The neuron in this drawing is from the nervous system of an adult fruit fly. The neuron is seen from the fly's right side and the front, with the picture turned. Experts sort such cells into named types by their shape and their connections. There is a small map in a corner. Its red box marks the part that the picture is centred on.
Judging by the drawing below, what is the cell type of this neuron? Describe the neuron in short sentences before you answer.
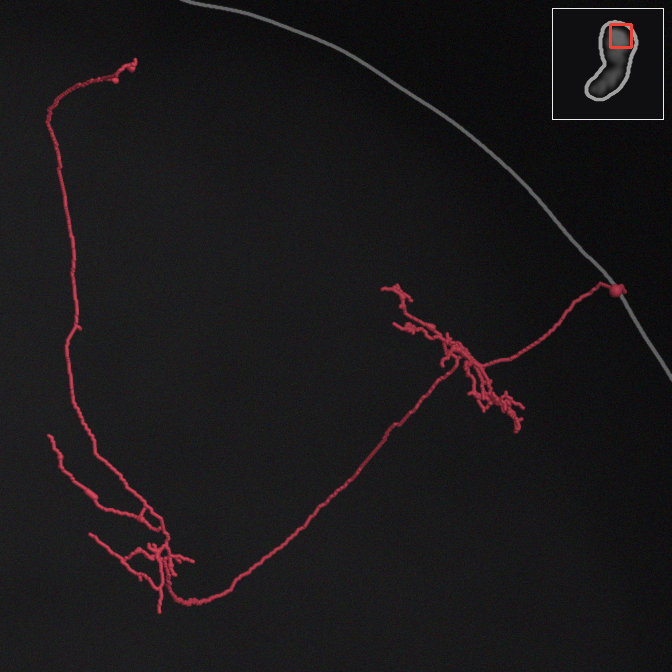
The cell body can be seen on the right of the picture. Dozens of branch ends can be seen. This is a visual projection neuron. Its cell type is MeTu4c.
